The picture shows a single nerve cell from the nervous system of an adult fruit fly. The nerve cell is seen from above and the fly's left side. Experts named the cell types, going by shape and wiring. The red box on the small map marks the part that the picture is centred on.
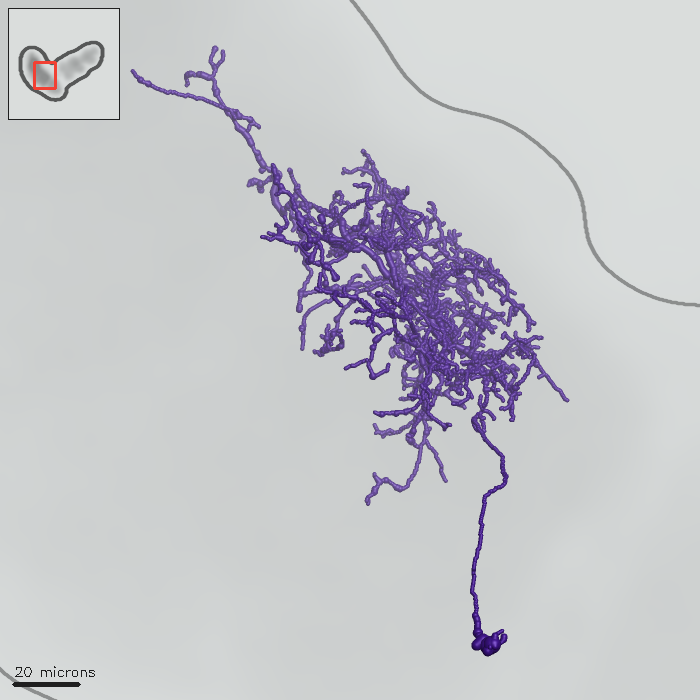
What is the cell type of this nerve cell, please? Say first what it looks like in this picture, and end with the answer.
From top to bottom in the picture it spans about 190 microns. The picture shows more than a hundred branch ends. It is a central-brain intrinsic neuron. The cell type is PS001.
